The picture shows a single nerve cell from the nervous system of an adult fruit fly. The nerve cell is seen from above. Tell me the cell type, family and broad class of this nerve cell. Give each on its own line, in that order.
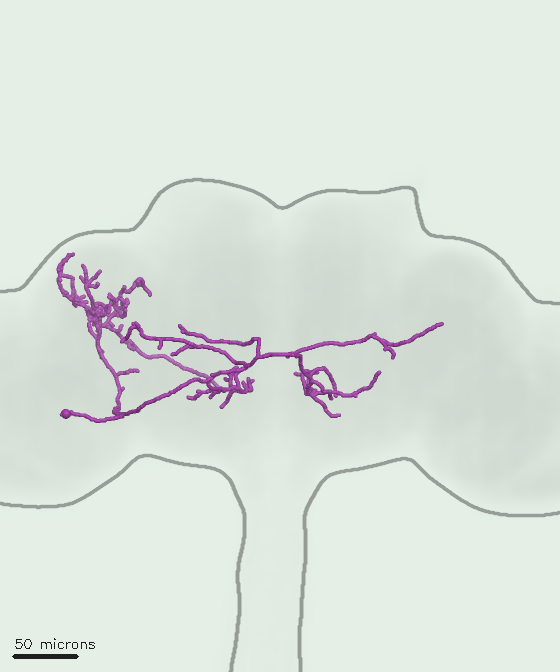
IB015
hemilineage LHp2
central-brain intrinsic neuron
